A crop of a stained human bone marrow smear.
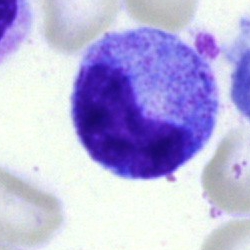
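Metamyelocyte from a stained human bone marrow smear, taken point by point. First, the outline is round and smooth. Second, the nucleus lies toward the lower left of the cell. Third, the nuclear edge facing the cytoplasm is indented. Finally, no vacuoles are seen in the cytoplasm.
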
